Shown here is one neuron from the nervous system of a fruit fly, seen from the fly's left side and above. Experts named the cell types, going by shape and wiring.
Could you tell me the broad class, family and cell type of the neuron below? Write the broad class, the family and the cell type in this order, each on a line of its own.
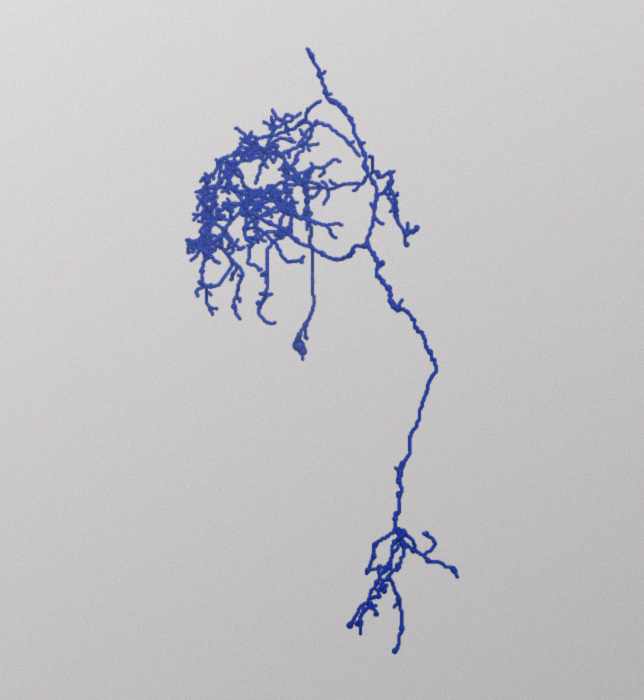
central-brain intrinsic neuron
hemilineage VLPl&p2_lateral
CB1189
